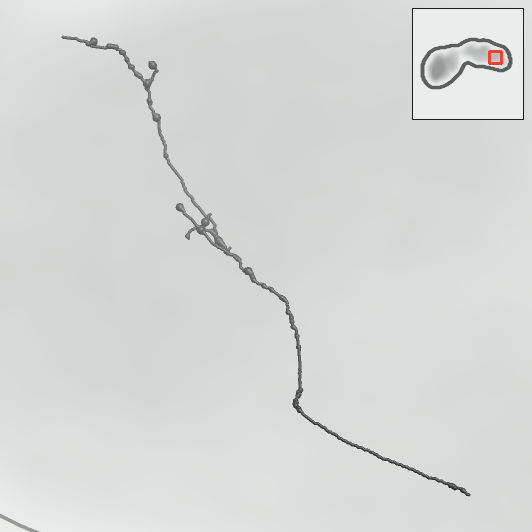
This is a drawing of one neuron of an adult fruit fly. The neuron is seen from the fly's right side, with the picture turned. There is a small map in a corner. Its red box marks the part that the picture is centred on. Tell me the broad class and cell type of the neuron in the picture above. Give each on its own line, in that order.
sensory neuron entering the nerve cord
SNxx22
